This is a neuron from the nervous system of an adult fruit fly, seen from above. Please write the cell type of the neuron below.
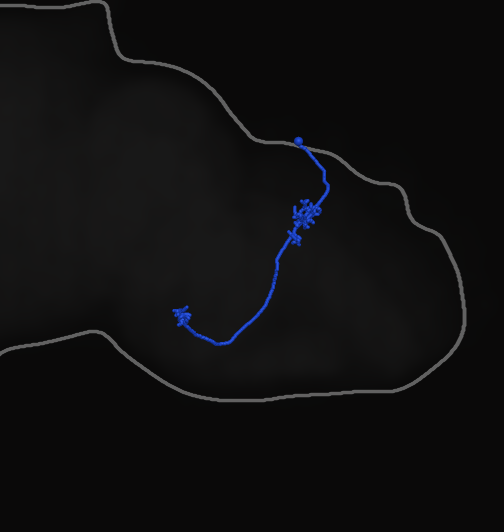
Tm5b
